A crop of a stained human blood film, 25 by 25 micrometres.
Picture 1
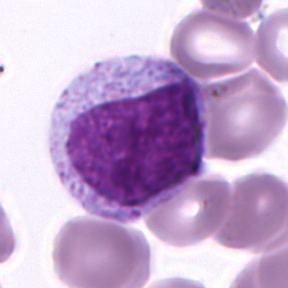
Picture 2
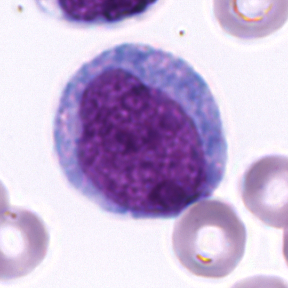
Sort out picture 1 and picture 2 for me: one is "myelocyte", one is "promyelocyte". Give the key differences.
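As I read them, picture 1 is the myelocyte and picture 2 is the promyelocyte. In picture 1, fine purplish-pink granules are scattered through pale bluish-grey cytoplasm.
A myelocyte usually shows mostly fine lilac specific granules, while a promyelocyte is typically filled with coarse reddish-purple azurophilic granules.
The fineness of the granules in picture 1 sits on the myelocyte side of that contrast. Its nucleus, about 12 micrometres across, is pushed off-centre toward the right side of the cell, and its upper edge runs as a fairly straight line from left to upper right. Picture 2 is laid out differently: the cell, about 15 micrometres across, has a smooth, rounded outline, and its oval nucleus sits toward the lower part, leaving a wider rim of cytoplasm above it. That nucleus fills about 60% of the cell's area. Its chromatin is dark purple with a finely stippled, net-like pattern, and it becomes darker and denser at the lower right of the nucleus.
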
